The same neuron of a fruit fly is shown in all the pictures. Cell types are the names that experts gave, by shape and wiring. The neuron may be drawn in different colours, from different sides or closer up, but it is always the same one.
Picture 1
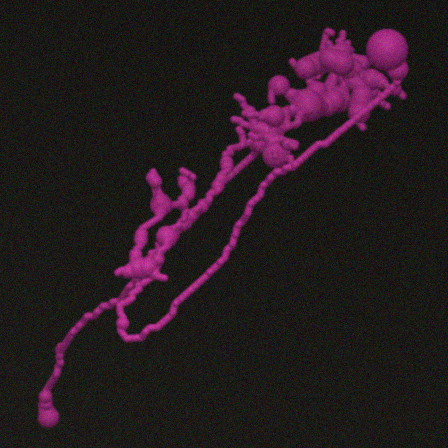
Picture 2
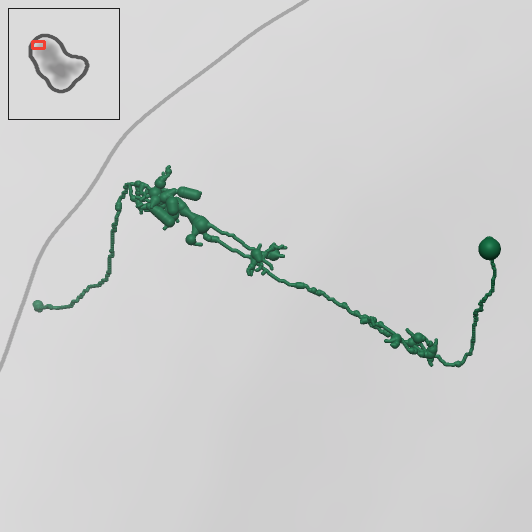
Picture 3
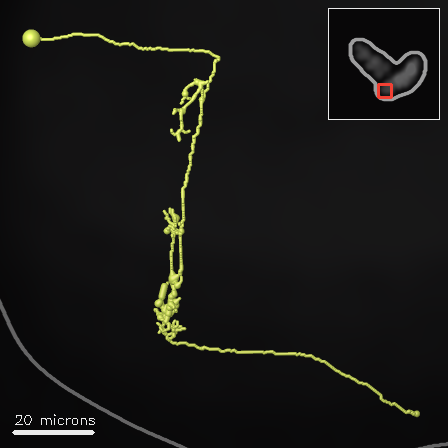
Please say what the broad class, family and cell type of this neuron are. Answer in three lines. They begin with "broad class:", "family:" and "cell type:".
broad class: optic-lobe intrinsic neuron
family: C
cell type: C3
